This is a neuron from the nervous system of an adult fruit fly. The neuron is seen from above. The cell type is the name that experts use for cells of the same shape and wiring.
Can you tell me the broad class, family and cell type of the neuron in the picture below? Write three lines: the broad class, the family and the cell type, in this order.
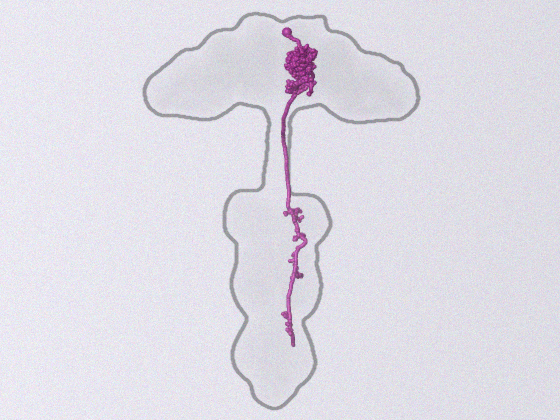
descending neuron
DNbe
DNbe003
